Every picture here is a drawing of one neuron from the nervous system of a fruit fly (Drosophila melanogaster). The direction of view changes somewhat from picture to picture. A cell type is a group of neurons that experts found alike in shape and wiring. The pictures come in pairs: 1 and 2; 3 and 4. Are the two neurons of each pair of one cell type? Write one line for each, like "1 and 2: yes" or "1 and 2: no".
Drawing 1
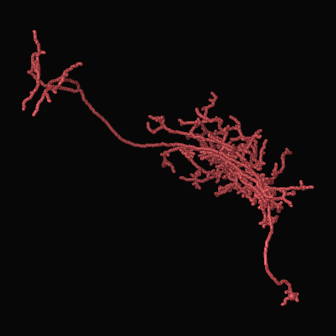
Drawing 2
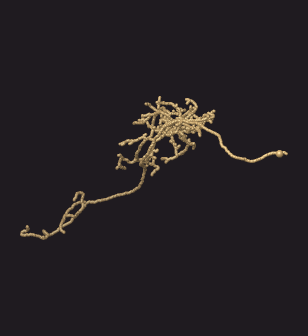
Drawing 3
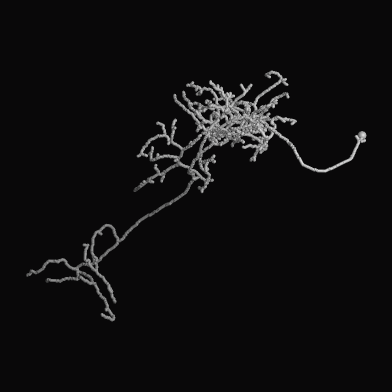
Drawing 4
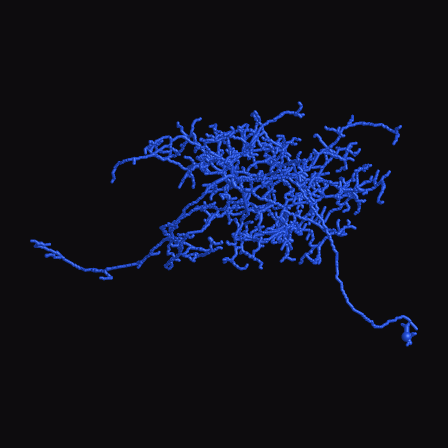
1 and 2: yes
3 and 4: no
